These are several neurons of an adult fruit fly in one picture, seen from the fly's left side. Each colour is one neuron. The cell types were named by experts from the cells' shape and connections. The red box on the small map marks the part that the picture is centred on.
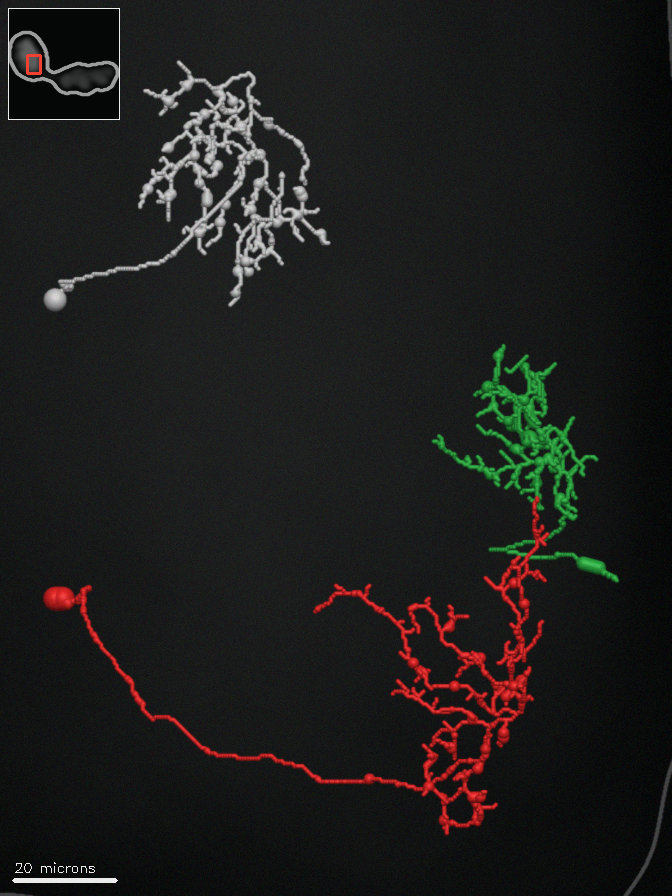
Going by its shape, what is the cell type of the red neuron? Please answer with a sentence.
The cell type is Cm15.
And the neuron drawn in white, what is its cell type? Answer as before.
The cell type is Cm9.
